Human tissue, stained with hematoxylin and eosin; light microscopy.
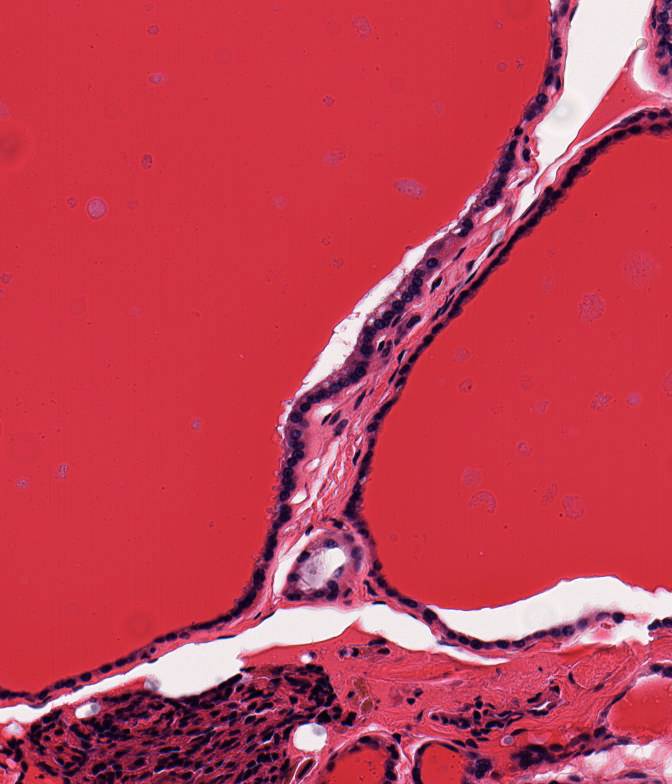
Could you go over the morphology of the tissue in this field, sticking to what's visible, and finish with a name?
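Two very large spaces occupy most of the field, separated by a thin septum that runs diagonally from the upper right toward the lower centre. A single layer of flattened to low cuboidal epithelial cells lines them, with small, dark, round to oval nuclei set in a single row. A few faint, pale round bodies lie scattered in the pink luminal material. This is thyroid.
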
